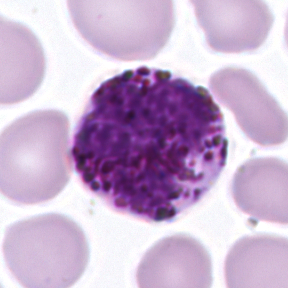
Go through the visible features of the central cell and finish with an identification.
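Here the cell has a round outline. Granules lie over the nucleus as well as over the cytoplasm, so the shape of the nucleus is hidden beneath them. At the lower right of the cell there is a small pale area with few granules. The cell is a basophil.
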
